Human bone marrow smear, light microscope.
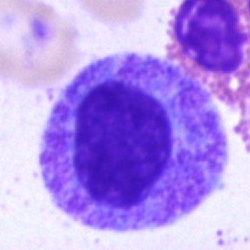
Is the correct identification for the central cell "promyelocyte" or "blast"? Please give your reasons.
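That's a promyelocyte. What settles it is the cytoplasm, packed with many purple granules.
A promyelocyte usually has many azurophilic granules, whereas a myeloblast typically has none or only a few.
The nucleus sits slightly off-centre with more cytoplasm to its right, its chromatin stains dense dark purple, and a paler, less granular bluish area lies beside it on the upper right.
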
